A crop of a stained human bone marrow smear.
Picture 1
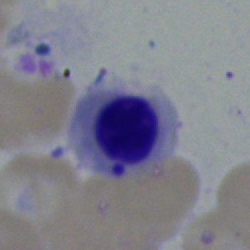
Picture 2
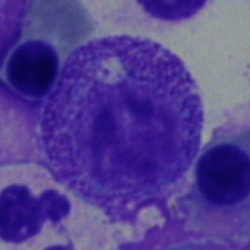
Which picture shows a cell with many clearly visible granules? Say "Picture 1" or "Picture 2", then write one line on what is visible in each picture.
Picture 2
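What picture 1 shows: No granules are visible in the cytoplasm.
What picture 2 shows: The cytoplasm is densely packed with coarse granules.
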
